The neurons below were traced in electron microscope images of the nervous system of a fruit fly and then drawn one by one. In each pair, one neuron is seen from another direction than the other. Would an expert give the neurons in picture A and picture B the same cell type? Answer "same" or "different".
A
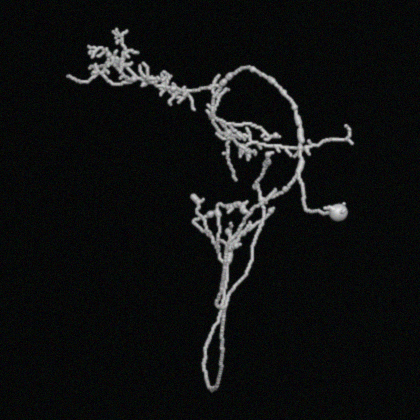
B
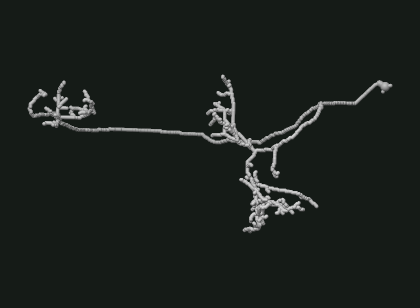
same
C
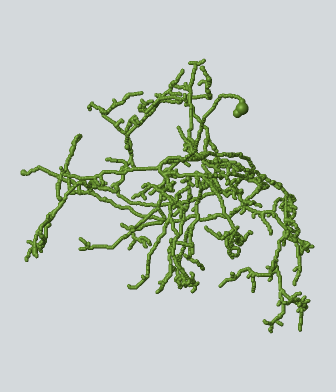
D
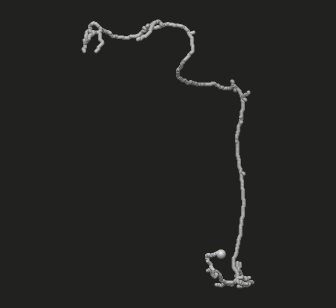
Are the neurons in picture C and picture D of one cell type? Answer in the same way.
different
